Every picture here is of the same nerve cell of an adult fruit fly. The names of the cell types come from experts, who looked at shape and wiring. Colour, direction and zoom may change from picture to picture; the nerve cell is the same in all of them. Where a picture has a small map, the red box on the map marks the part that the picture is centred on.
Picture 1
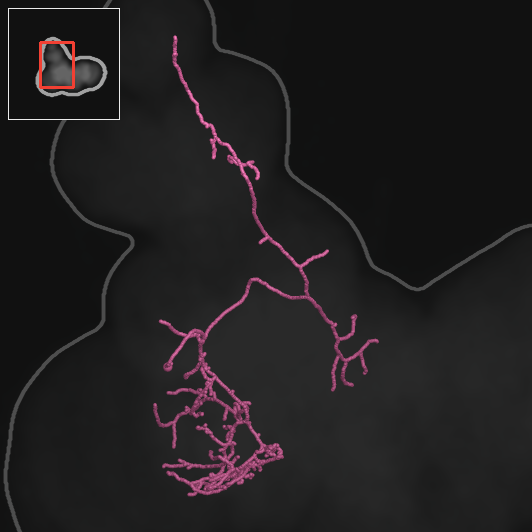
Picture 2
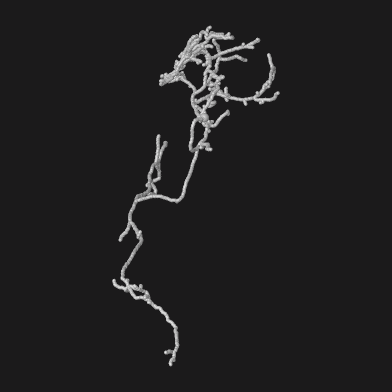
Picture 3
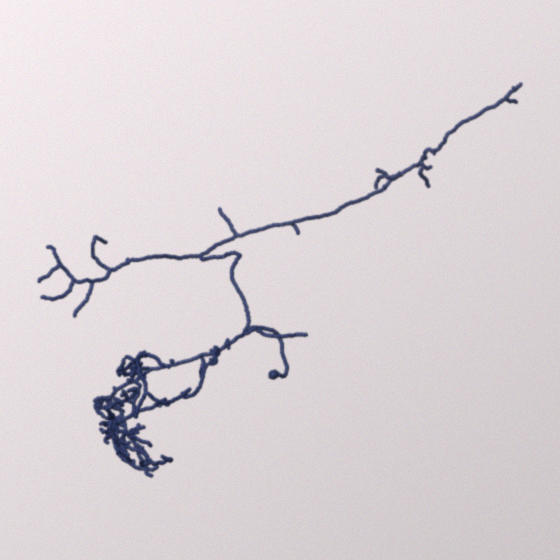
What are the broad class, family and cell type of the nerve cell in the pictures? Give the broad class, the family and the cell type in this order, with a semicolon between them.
nerve-cord intrinsic neuron; hemilineage 08B; IN08B042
